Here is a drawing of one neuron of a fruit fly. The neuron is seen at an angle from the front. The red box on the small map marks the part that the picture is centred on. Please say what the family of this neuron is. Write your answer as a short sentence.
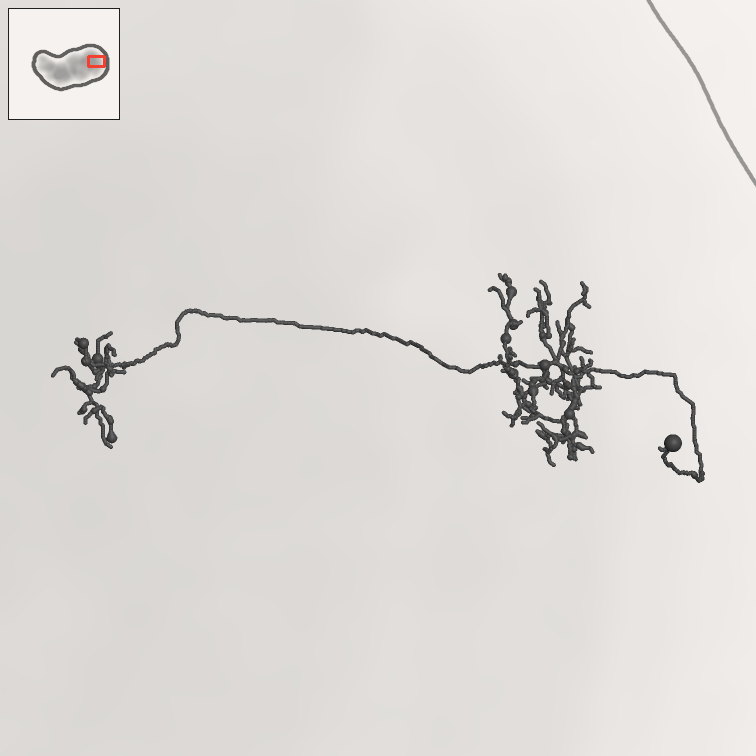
The family is Tm.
